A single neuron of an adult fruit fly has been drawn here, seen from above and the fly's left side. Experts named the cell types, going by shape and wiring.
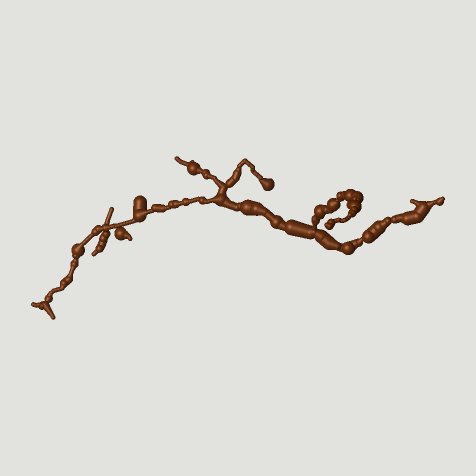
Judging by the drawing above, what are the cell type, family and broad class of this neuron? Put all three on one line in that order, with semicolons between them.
SNta28; class mechanosensory tactile; sensory neuron entering the nerve cord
